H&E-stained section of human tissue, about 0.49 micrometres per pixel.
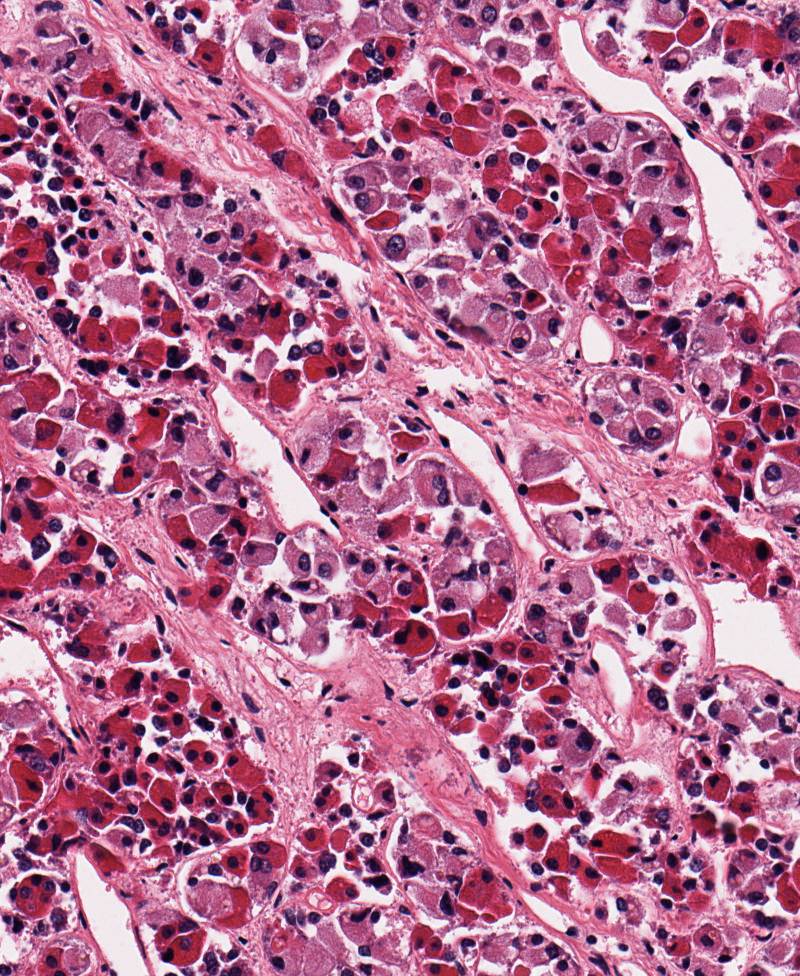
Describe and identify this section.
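Look: nests and cords, parted by thin fibrous septa running diagonally from upper left to lower right. Cells with bright red cytoplasm mix with pale purple ones in the same nests throughout. The septa are loose wavy pink collagen with scattered spindle-shaped nuclei. Slit-like, thin-walled empty channels lie along them, clearest upper right. This is pituitary.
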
